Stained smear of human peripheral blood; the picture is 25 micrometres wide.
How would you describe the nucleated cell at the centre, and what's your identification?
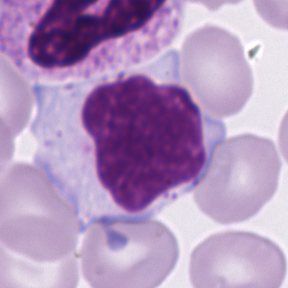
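Looking at the nucleus, its outline is irregular and angular, with several shallow notches, and it measures about 11 micrometres across. The chromatin seems dark purple and mottled, not fine and even. Around it the cytoplasm is abundant and pale blue, and I can make out a few small purple granules scattered in it. This is a large granular lymphocyte.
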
